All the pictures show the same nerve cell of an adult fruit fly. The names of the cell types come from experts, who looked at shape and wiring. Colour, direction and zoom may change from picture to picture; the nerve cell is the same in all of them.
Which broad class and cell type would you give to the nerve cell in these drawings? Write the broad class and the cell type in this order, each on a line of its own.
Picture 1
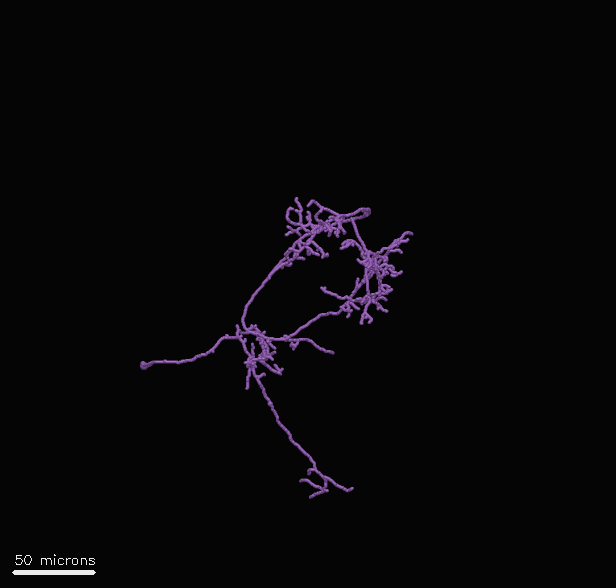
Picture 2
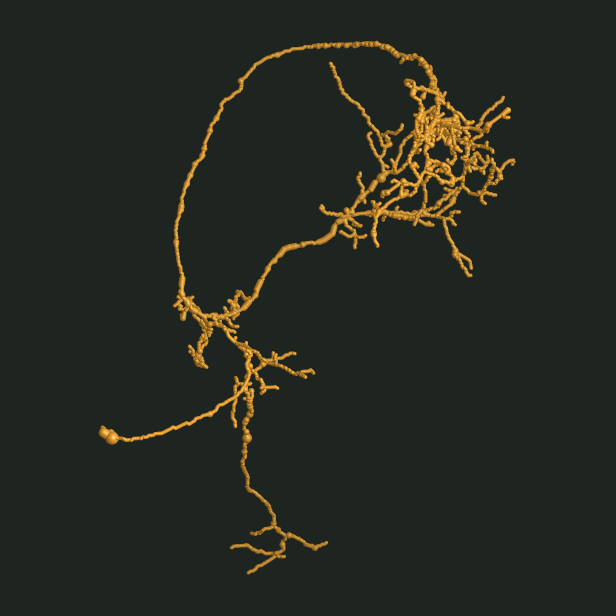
central-brain intrinsic neuron
CB0682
